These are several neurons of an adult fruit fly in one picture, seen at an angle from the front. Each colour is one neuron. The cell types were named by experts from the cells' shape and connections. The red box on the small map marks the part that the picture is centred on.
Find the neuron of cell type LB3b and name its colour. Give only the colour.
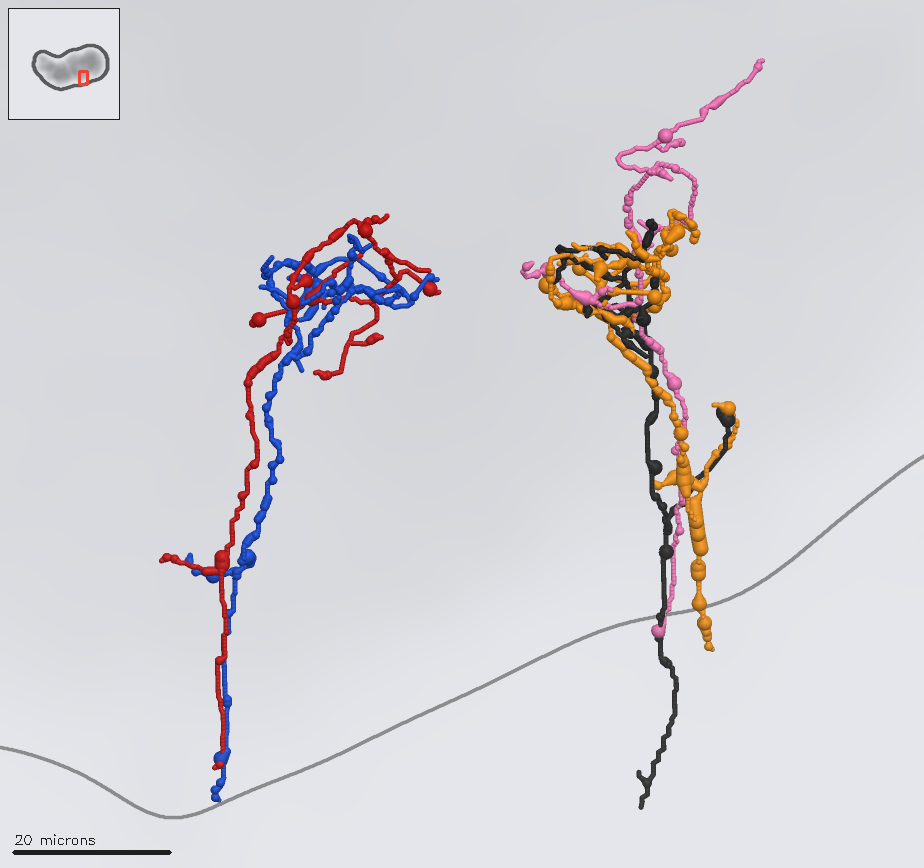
orange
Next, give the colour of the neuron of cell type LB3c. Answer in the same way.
red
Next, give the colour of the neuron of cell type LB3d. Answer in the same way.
blue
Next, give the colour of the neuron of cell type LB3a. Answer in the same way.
black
